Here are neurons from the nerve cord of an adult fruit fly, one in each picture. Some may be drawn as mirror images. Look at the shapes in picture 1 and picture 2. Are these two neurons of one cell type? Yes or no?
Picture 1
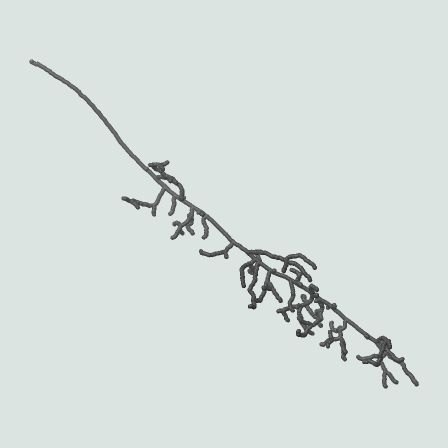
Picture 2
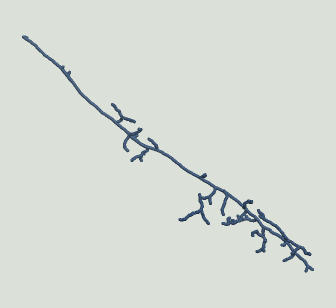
no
